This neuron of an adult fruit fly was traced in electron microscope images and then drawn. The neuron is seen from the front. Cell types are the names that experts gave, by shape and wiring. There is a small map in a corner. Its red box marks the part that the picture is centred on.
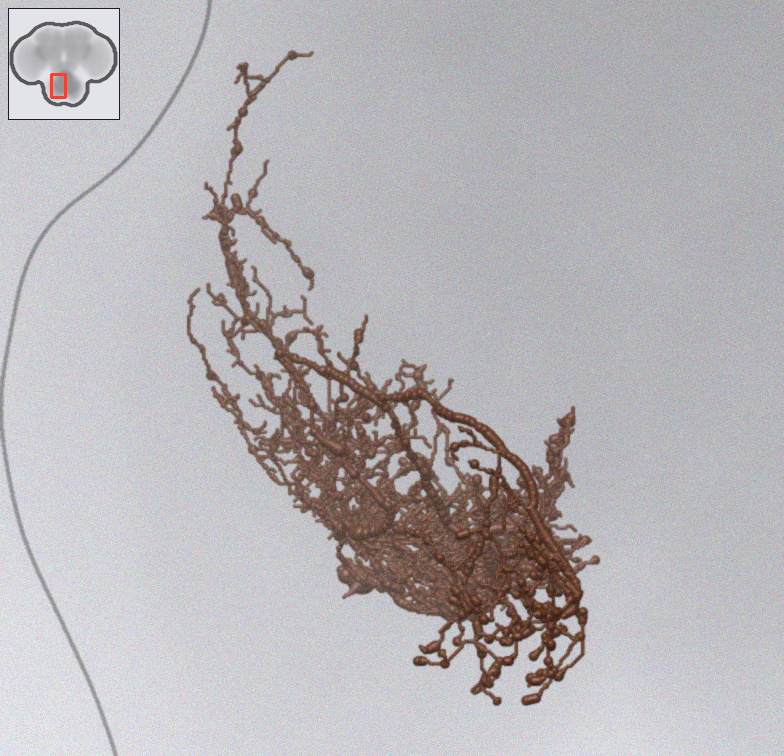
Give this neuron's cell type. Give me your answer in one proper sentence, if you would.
A cell of type IN13A004 is what this neuron is.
